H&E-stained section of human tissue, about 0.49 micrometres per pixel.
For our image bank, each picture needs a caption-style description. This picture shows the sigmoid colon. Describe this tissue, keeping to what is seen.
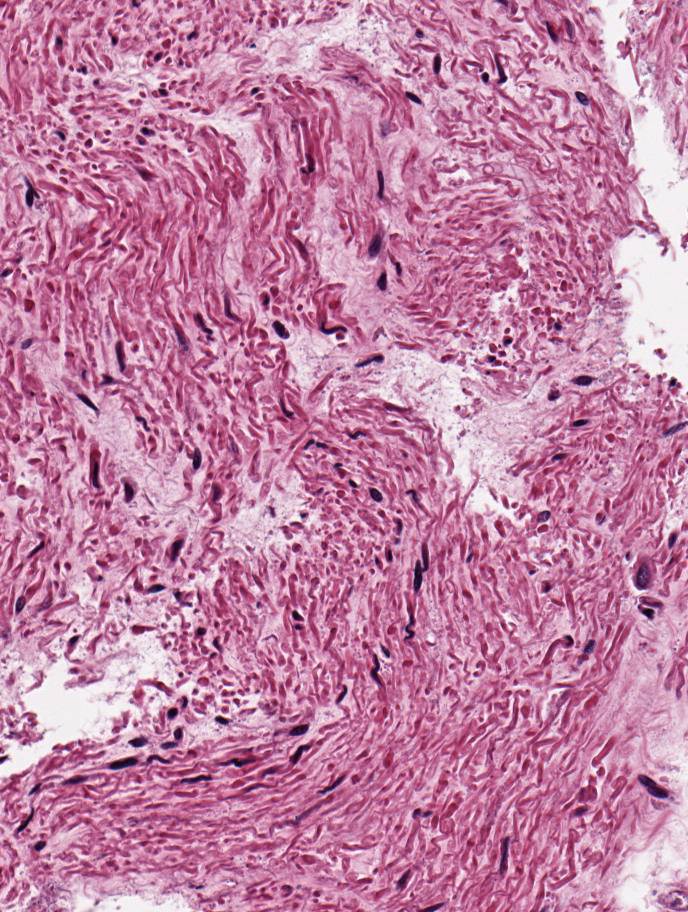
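What strikes me first is that bundles of fibres fill the field, interlacing and running in differing directions. Among them I see sparse nuclei, dark and elongated to oval. Between the bundles, most of all in the centre and upper middle, there is a pale, loose, wispy matrix. I find no epithelium or glands here.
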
